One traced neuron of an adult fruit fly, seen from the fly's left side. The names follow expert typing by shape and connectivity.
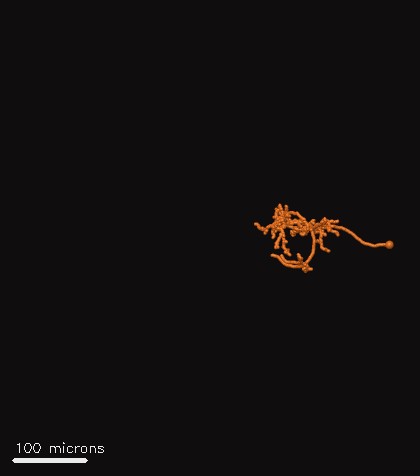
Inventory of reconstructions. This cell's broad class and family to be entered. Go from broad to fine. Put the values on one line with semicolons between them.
nerve-cord intrinsic neuron; hemilineage 04B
